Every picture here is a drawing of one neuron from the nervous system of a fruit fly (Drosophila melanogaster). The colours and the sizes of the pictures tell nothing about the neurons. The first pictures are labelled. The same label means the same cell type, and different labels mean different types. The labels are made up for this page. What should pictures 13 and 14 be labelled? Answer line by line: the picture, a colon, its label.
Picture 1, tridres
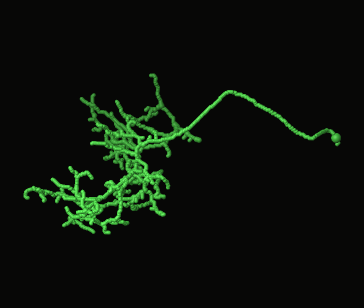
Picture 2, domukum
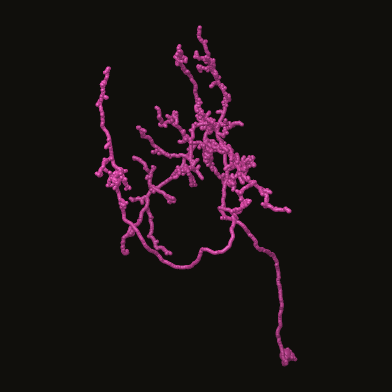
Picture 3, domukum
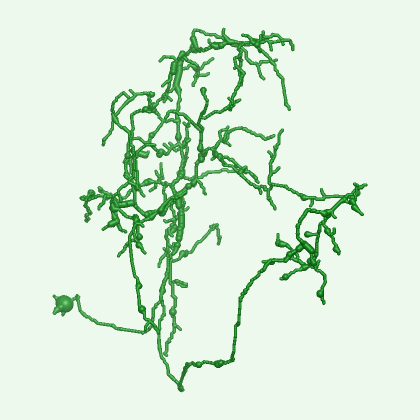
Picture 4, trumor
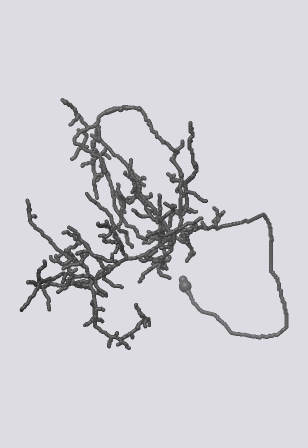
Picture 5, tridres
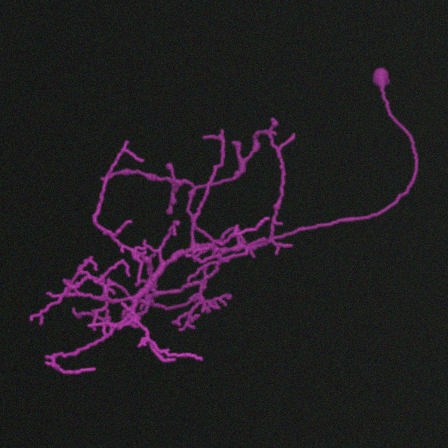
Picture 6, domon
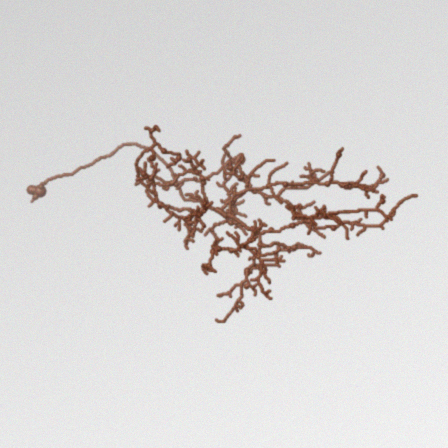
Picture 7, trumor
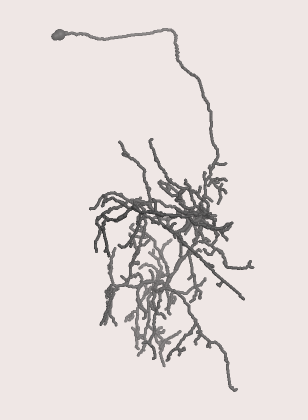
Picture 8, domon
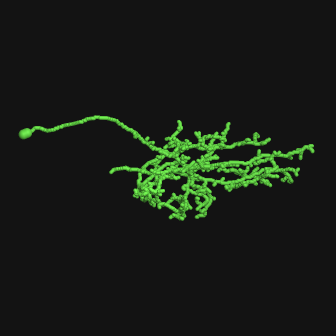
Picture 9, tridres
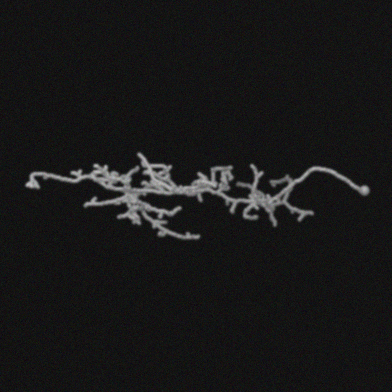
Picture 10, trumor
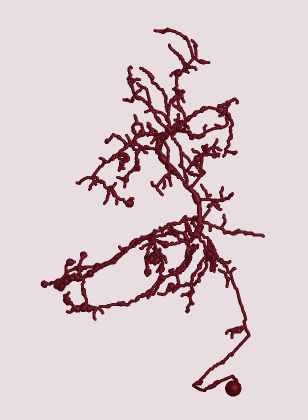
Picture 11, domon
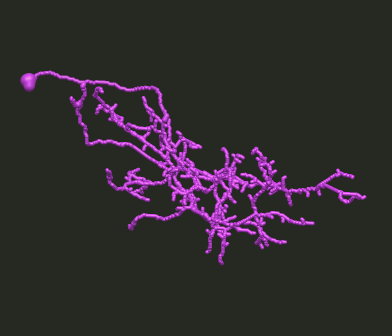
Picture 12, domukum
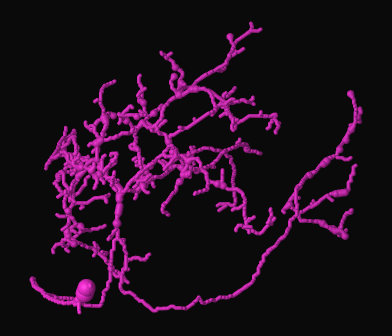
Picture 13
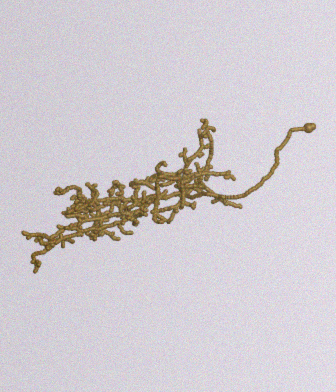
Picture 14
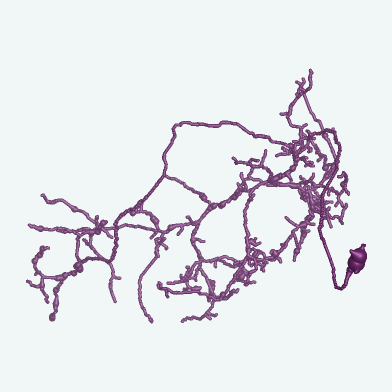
13: domon
14: domukum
